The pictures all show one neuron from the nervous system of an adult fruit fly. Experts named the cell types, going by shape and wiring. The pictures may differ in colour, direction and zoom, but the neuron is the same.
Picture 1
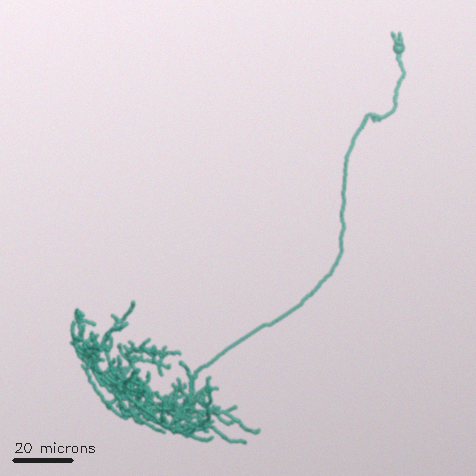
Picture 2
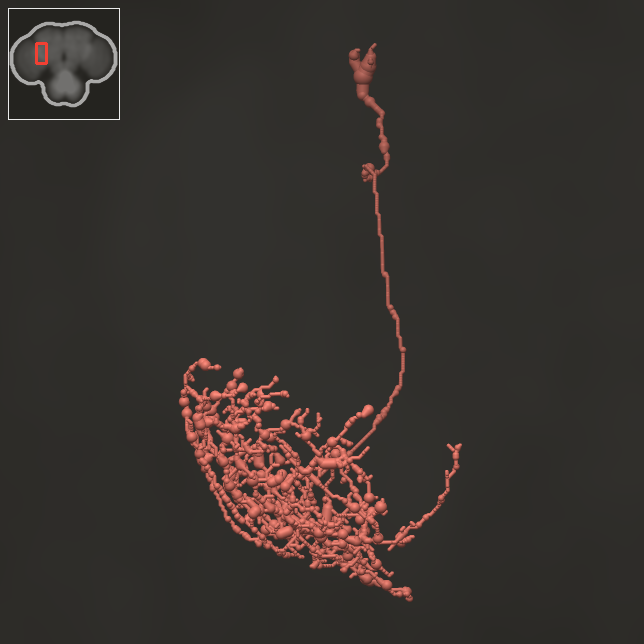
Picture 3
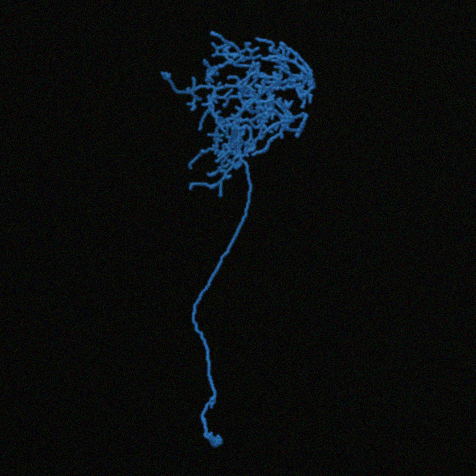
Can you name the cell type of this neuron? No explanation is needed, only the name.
AVLP548_d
